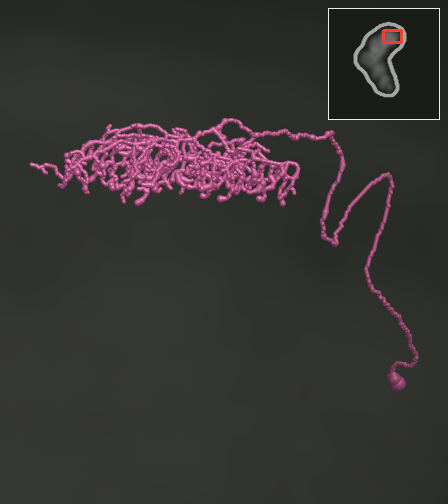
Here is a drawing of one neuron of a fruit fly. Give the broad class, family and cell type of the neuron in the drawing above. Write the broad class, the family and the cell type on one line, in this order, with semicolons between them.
optic-lobe intrinsic neuron; Pm; Pm2a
